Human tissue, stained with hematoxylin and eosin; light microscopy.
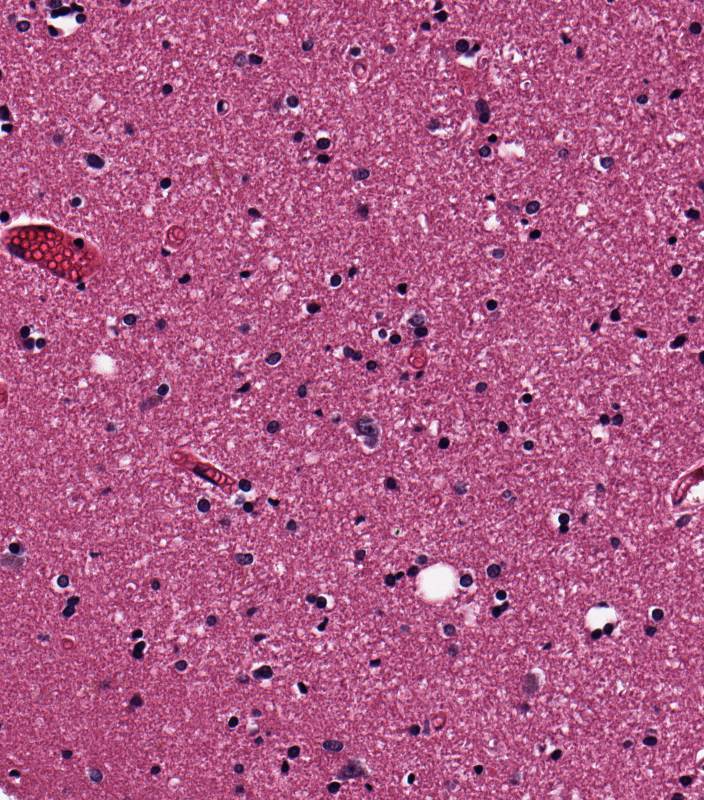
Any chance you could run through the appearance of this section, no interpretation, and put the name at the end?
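Across the whole field I see an even, finely granular pink matrix, its cells scattered singly and not grouped into units. Most are small, with round, dark, evenly stained nuclei and hardly any visible cytoplasm. At the left edge in the upper third, an oval vessel is packed with red blood cells. This is cerebral cortex.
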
